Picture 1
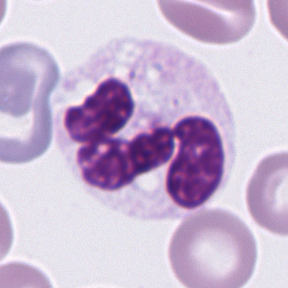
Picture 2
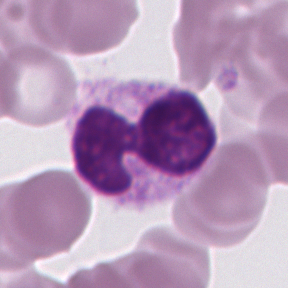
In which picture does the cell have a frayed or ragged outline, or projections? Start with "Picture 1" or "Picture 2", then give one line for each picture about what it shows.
Picture 2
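What picture 1 shows: The cell has a roughly round, smooth outline.
What picture 2 shows: The outer edge of the cell is ragged and faint rather than a sharp smooth line.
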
